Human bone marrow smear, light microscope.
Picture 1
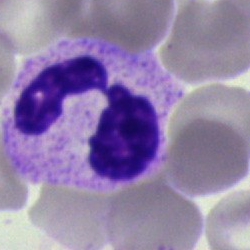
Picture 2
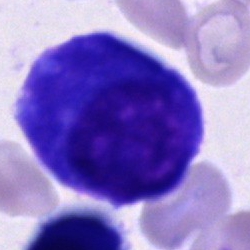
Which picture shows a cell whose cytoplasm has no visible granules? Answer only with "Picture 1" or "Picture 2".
Picture 2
